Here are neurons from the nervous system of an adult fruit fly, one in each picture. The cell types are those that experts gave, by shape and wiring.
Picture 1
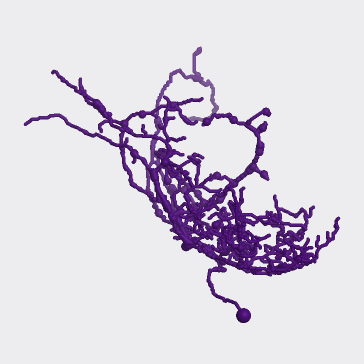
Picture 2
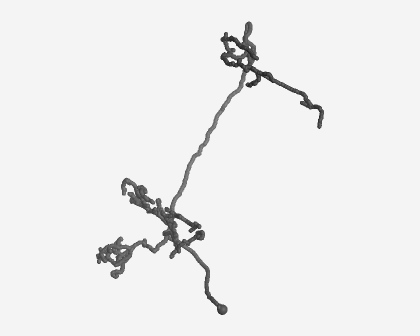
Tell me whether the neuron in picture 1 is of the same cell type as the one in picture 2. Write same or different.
different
